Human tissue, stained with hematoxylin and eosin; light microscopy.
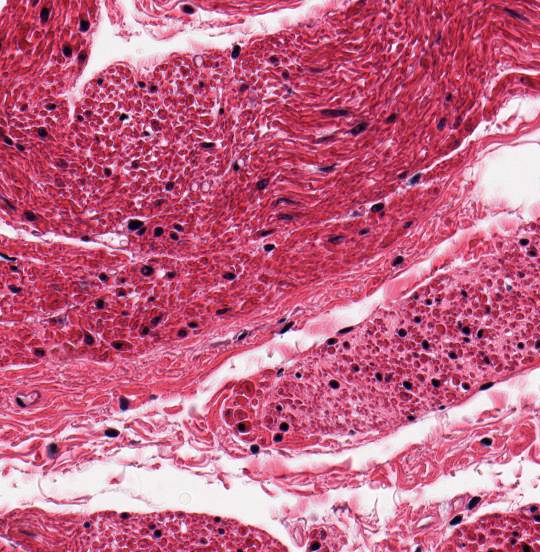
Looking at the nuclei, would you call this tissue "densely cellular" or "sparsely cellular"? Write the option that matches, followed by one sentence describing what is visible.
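Sparsely cellular. Nuclei are dark and sparse, round where the fibres are cut across and elongated where they are cut lengthwise.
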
